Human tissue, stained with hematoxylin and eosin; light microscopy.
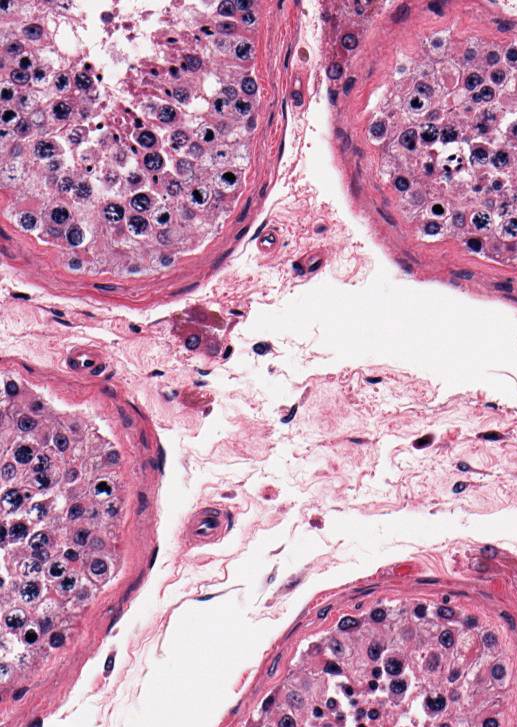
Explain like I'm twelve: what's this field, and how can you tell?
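Seminiferous tubule: four rounded ones sit at the corners, with loose stroma between. They're filled with many layers of crowded cells, no wide open lumen.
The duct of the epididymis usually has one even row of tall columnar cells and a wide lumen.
Left of centre, the stroma holds a small cluster of polygonal cells with abundant, deeply eosinophilic cytoplasm.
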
